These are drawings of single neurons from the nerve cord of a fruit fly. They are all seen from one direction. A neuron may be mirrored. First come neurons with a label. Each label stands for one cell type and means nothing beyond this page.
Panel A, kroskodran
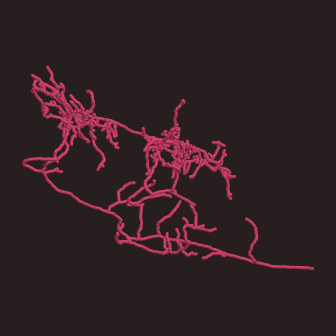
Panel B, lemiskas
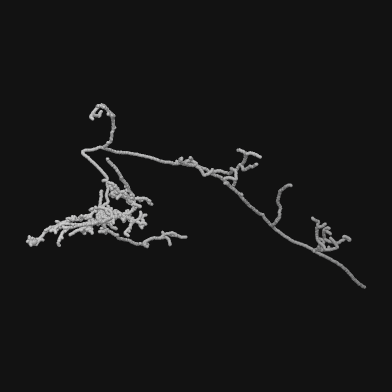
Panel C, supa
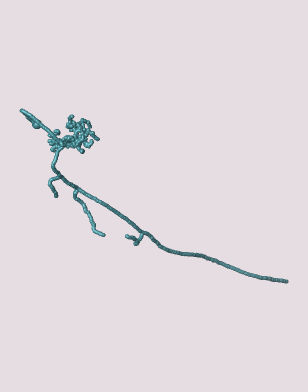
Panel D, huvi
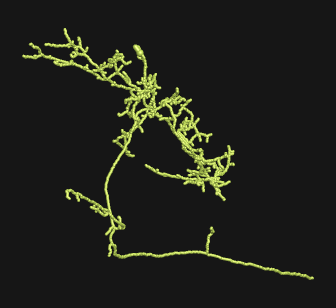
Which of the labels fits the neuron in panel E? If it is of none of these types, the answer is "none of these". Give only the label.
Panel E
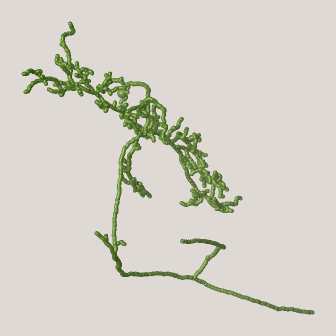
huvi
